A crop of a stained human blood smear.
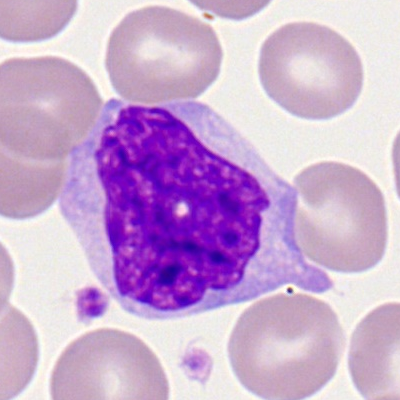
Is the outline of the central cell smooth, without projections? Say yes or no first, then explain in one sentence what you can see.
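No. A tapering extension of cytoplasm points toward the lower right.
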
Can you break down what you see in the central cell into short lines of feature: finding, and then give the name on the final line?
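Cytoplasmic extension: tapering, pointing toward the lower right
Chromatin: coarse, clumped, dark purple with paler gaps between the clumps
Cytoplasm colour: pale greyish blue
Cytoplasmic rim: widest toward the lower right
Name: monocyte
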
